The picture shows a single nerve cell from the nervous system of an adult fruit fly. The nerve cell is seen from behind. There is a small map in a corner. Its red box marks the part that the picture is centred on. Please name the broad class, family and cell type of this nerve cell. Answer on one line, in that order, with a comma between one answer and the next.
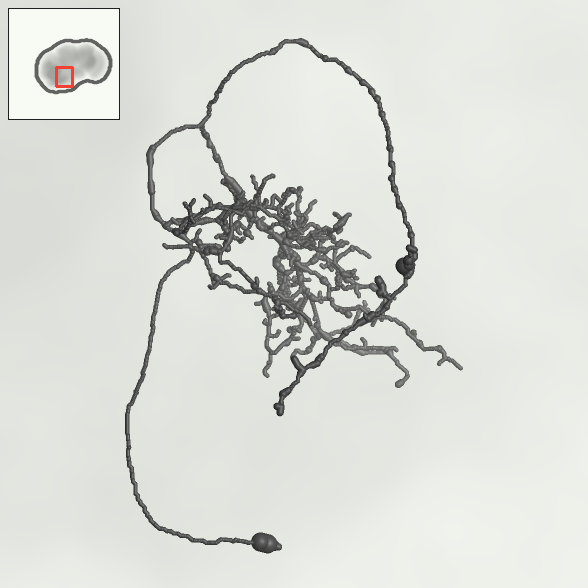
nerve-cord intrinsic neuron, hemilineage 02A, IN02A023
